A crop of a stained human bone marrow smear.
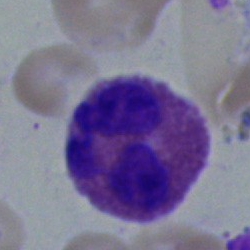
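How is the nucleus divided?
Into two dark lobes, one in the upper half and one in the lower half, with densely clumped chromatin.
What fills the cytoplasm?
Fine purple granules, throughout plentiful purple-pink cytoplasm.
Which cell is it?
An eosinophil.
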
